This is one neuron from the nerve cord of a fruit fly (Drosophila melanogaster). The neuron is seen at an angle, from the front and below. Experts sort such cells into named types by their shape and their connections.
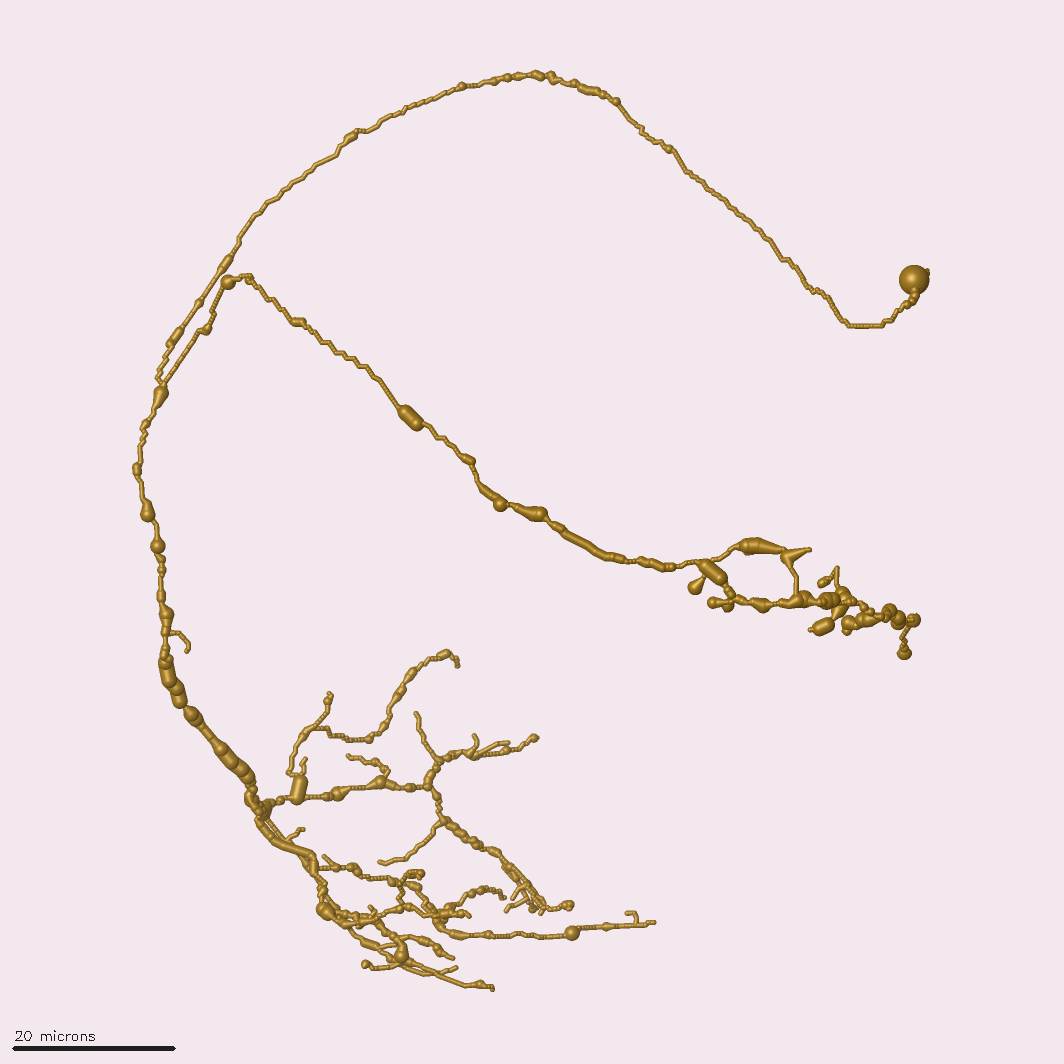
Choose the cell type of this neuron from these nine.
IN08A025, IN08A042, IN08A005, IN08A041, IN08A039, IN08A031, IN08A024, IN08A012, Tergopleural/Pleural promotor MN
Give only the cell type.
IN08A041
